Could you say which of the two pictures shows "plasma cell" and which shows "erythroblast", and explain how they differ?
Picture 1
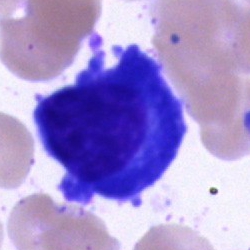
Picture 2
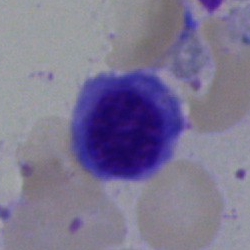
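The plasma cell is in picture 1, and the erythroblast is in picture 2. Start with where the nucleus sits: in the plasma cell it's pushed over to the left, leaving a broader band of cytoplasm on the right.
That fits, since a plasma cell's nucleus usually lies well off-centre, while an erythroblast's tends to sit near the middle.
Right along the nucleus on that side there's a paler crescent.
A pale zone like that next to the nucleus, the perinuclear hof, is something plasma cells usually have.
You'll also notice small rounded blebs of cytoplasm bulging out at the top and bottom edges of the plasma cell. In the erythroblast, on the other hand, the cytoplasm is only a narrow rim around the nucleus, and the chromatin is dense and dark purple.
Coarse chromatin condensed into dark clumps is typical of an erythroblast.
Both cells have deep blue cytoplasm with no granules visible, so those two points don't separate them.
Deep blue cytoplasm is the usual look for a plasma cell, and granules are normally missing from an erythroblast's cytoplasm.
Around them, the plasma cell has small purple dots scattered in the background, and the erythroblast has several pale red cells lying close by.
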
